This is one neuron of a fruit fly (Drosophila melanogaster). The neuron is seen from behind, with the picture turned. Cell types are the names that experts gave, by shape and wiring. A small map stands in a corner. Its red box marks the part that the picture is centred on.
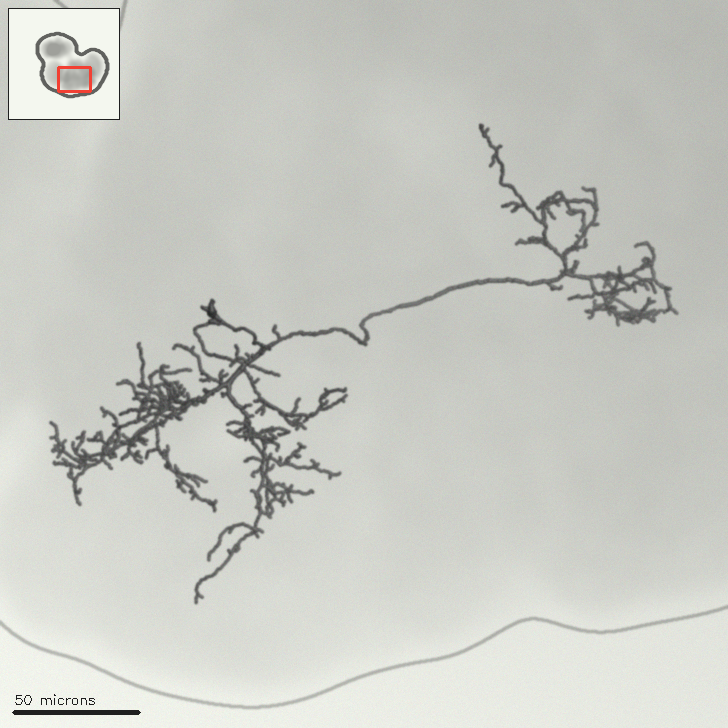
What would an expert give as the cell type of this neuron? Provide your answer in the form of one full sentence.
The cell type carried by this neuron is CL327.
